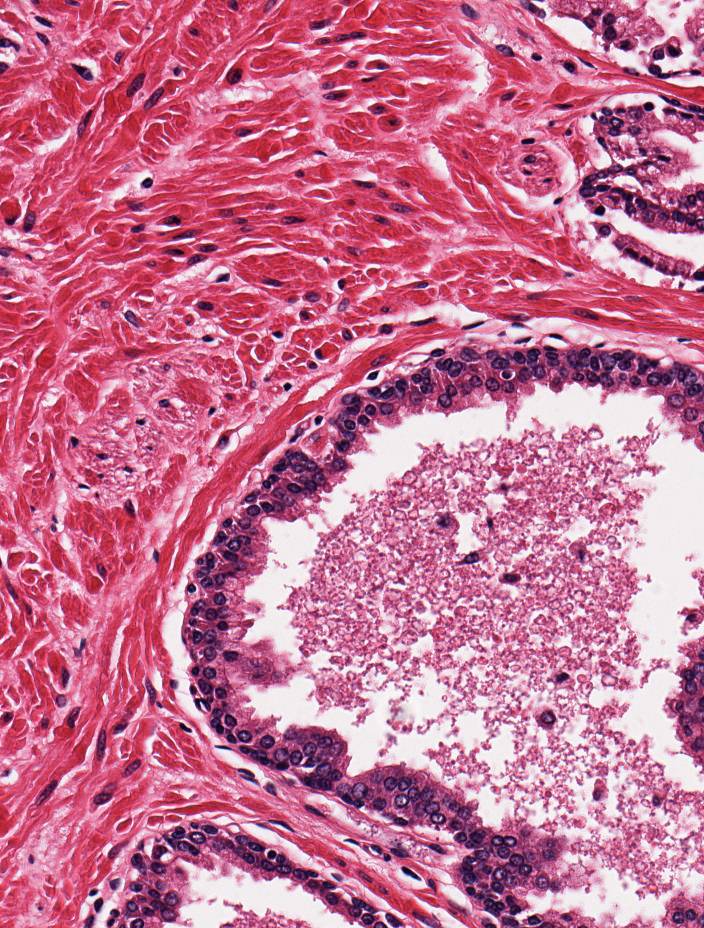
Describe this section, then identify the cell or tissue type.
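Along the right side and bottom of the field lie glandular spaces lined by epithelium, while smooth muscle occupies the upper left. The muscle is arranged in bundles running in several directions, some cut longitudinally and some transversely. Closely surrounding the epithelium of the large gland is a thin band of elongated spindle cells. No fat cells are present anywhere in the field. This section is prostate.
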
